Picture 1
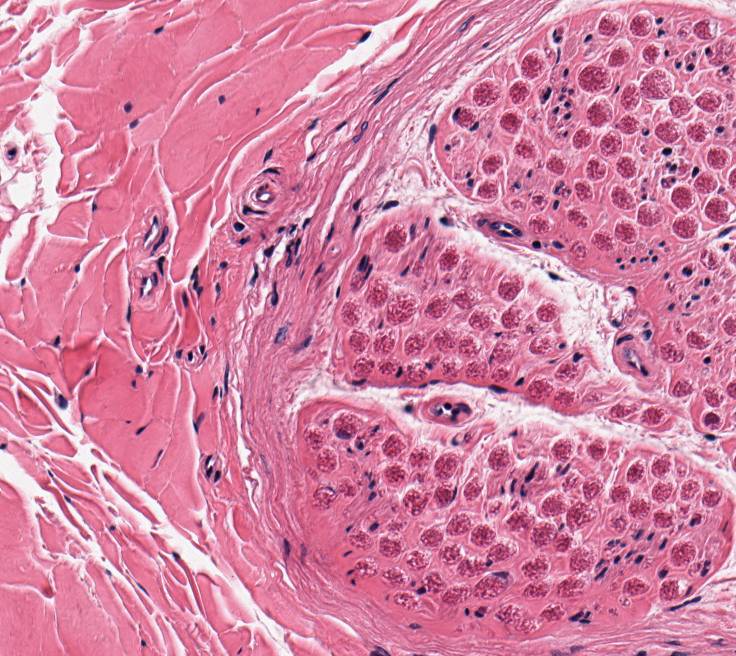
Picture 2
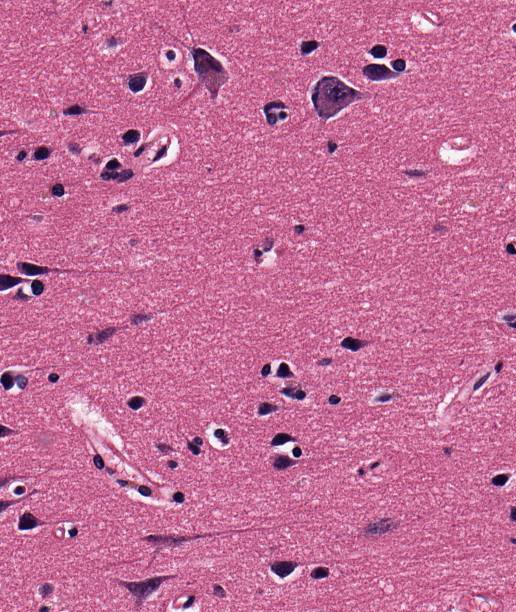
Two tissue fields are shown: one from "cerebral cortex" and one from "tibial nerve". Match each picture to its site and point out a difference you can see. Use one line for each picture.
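Site of picture 1: tibial nerve. Small dark elongated nuclei lie scattered between the nerve fibres inside the fascicles.
Site of picture 2: cerebral cortex. Small, round, dark glial nuclei are scattered throughout and far outnumber the large neurons.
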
